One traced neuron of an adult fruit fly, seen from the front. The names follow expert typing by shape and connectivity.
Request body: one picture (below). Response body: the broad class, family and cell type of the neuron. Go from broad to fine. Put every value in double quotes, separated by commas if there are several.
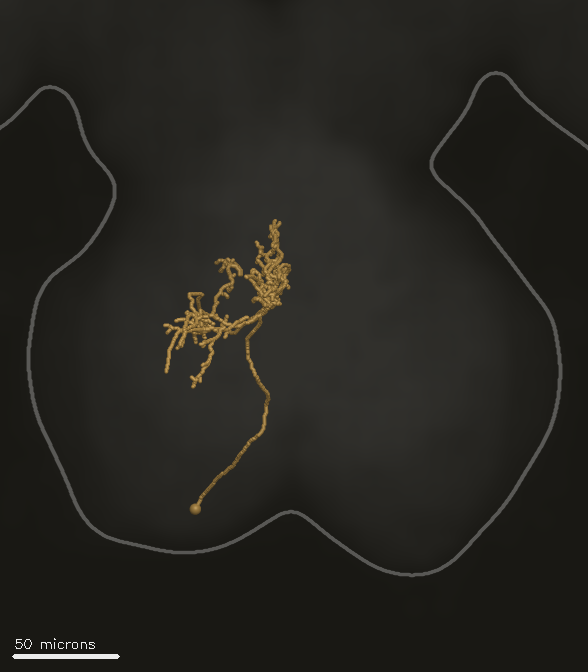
"nerve-cord intrinsic neuron", "hemilineage 03B", "IN03B051"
